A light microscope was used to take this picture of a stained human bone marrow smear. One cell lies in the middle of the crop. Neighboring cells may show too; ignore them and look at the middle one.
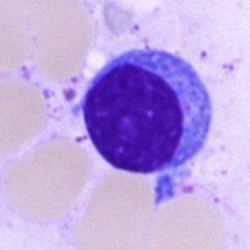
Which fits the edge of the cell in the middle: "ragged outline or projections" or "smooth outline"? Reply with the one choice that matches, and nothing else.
Ragged outline or projections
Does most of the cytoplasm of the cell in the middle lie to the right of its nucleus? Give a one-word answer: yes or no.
Yes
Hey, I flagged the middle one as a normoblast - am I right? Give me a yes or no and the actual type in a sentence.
No, the central cell is a lymphocyte; it should not be labelled a normoblast.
